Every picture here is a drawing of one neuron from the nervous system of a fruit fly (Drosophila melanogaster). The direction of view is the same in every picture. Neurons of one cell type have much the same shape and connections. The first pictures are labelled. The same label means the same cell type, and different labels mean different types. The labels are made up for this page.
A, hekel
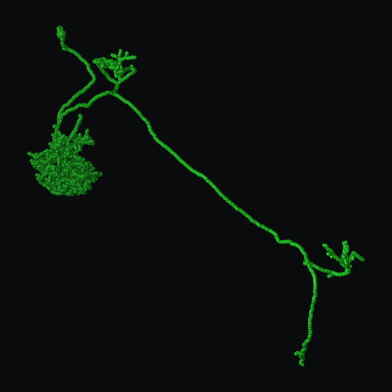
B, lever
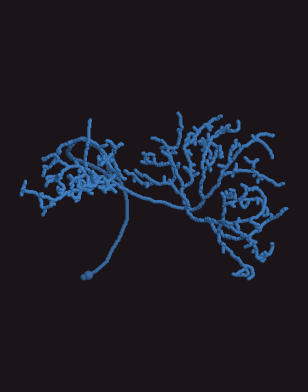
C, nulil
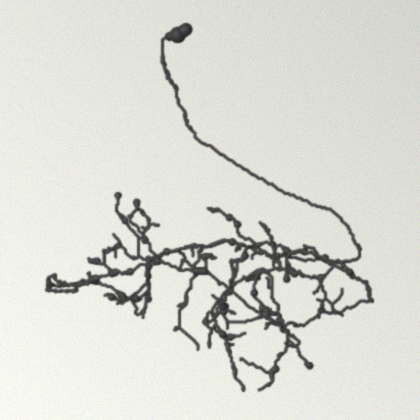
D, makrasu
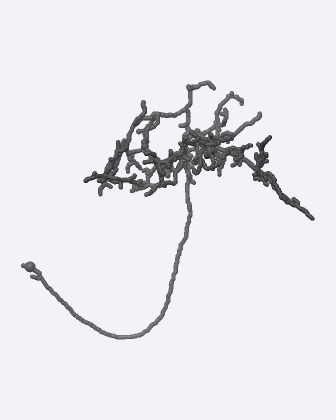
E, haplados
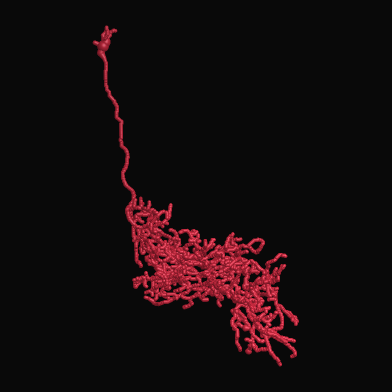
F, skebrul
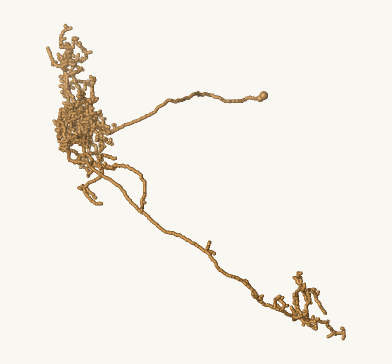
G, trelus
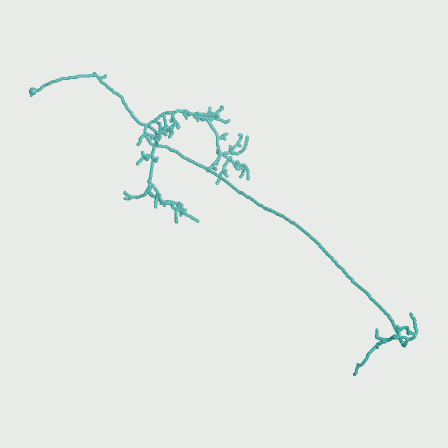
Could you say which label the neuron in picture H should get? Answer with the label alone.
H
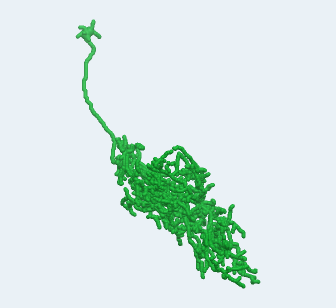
haplados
